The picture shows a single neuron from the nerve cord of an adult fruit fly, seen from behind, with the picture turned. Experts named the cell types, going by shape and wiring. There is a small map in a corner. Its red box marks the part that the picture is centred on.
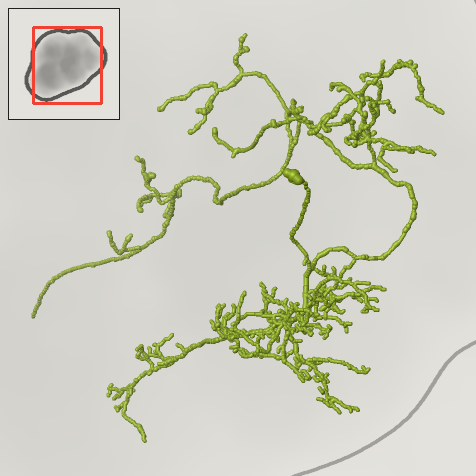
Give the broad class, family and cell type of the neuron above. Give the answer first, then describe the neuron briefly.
This is an ascending neuron. The family is hemilineage 06B. Its cell type is AN06B088. Dozens of branch ends can be seen. As drawn here it is about as wide as it is tall.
